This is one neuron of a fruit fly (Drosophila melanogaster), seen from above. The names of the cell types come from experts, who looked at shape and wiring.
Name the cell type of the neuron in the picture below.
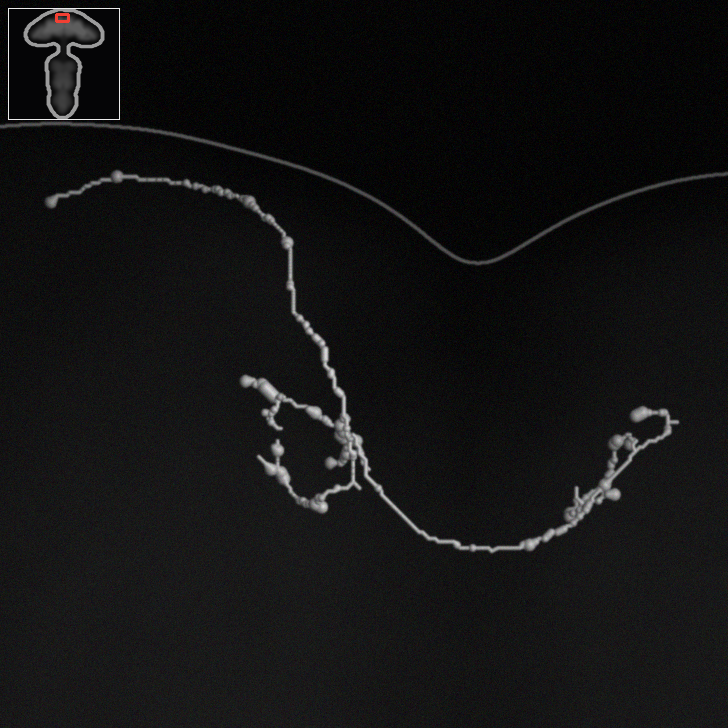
ORN_DM1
